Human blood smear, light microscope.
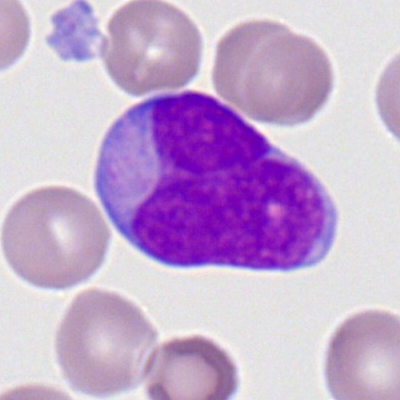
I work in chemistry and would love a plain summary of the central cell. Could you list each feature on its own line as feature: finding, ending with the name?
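Nucleus: see how it fills most of the cell
Chromatin: finely stippled, not coarsely clumped
Cytoplasm: pale blue-grey, with most of it on the left side of the cell
Identity: myeloblast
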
